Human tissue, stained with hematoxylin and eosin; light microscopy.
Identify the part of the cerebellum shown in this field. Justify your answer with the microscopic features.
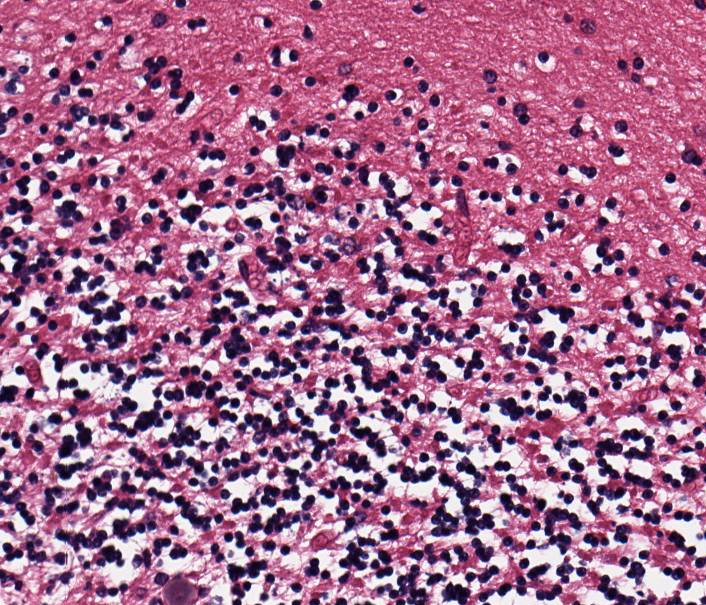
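Granular layer. Densely packed small, round, very dark nuclei with almost no visible cytoplasm fill the lower and left field.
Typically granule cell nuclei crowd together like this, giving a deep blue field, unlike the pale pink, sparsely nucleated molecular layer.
Top and upper right: pale pink fibrillary neuropil with only scattered single nuclei, its border with the crowded zone irregular and oblique across the upper half.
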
